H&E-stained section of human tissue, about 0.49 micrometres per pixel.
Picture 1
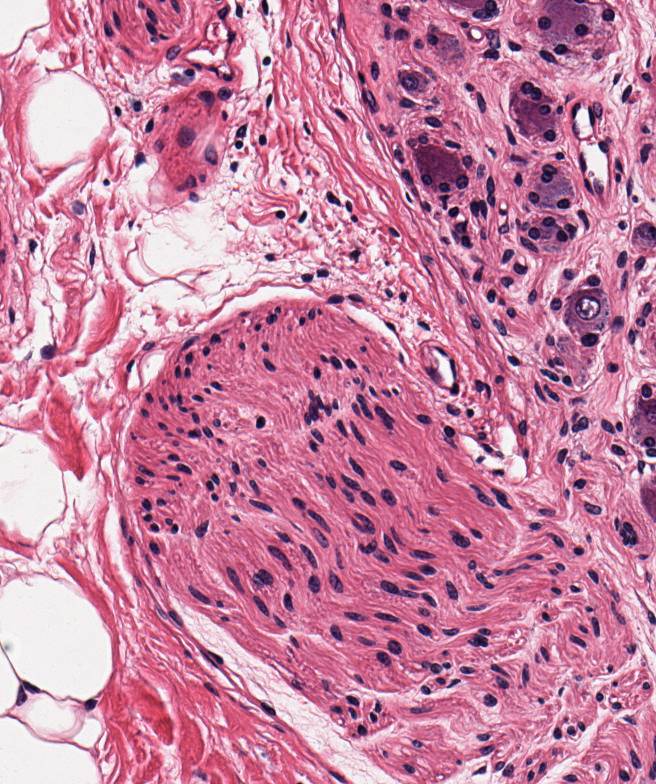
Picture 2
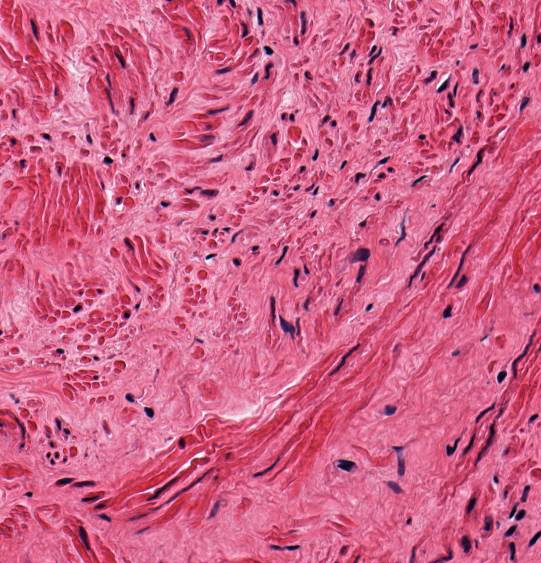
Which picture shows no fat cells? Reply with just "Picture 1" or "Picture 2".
Picture 2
